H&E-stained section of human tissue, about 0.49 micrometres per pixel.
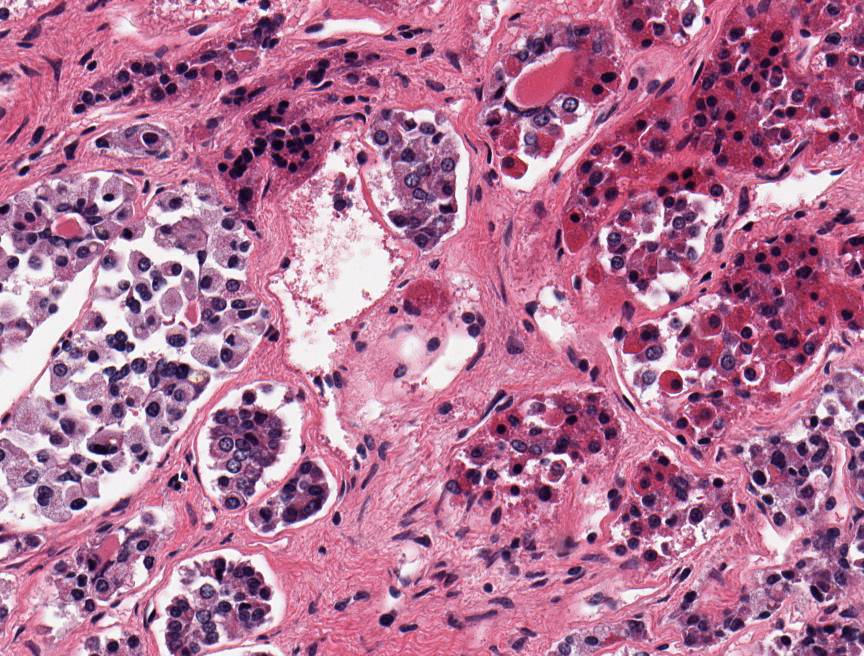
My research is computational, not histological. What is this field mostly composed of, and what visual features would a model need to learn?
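Predominant tissue: pars distalis of the pituitary. Cells lie throughout in rounded nests separated by bands of pink fibrous stroma, many nests bordered by a clear cleft.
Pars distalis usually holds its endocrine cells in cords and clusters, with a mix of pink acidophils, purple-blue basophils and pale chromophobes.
Nests here agree with that clustering. Upper right: many nest cells with deeply eosinophilic, granular cytoplasm. Left: nest cells paler, pink-lilac. Differing cytoplasmic tones fit a mixed population.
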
